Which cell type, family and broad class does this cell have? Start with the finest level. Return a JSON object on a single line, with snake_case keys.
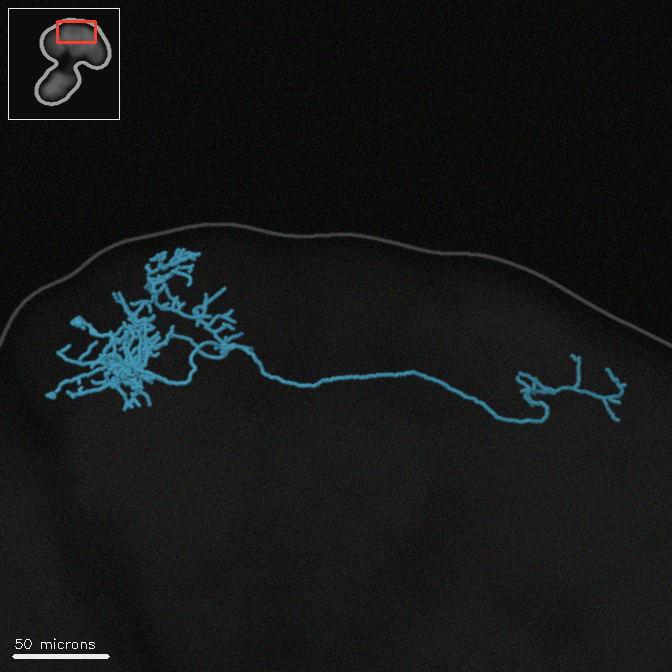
{"cell_type": "LHAD1j1", "family": "LHAD", "broad_class": "central-brain intrinsic neuron"}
